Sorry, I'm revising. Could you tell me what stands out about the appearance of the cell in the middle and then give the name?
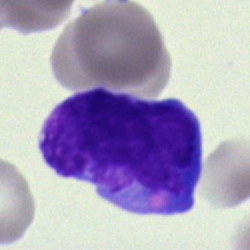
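First, the nucleus fills most of the cell. The outline is irregular and somewhat angular rather than round. Cytoplasm appears mainly as a narrow band along the lower edge, with a single small pink dot lying near the bottom of the cell. Answer: a blast.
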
